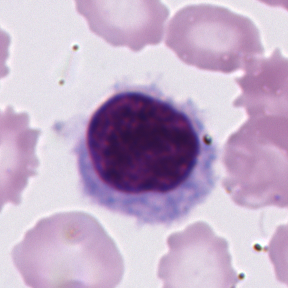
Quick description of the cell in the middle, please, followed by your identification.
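Looking first at the nucleus, I see it set off-centre toward the top, so the cytoplasm is widest below it. Its outline has no notch or cleft. In the cytoplasm I find no distinct coarse granules and no vacuoles. So this is a hairy cell.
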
